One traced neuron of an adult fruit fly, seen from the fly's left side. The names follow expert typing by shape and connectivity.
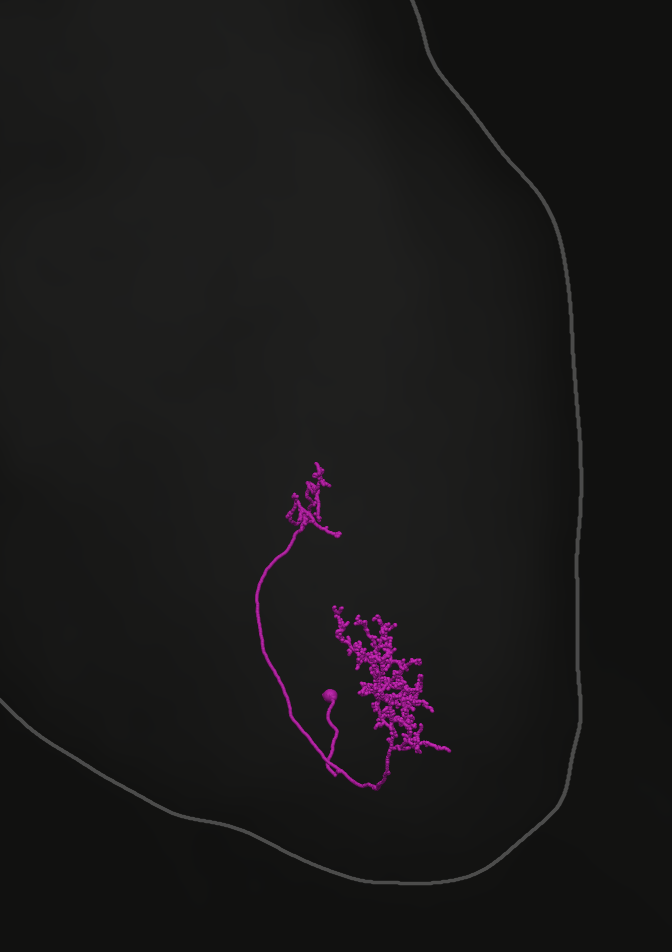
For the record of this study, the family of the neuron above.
MeLo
